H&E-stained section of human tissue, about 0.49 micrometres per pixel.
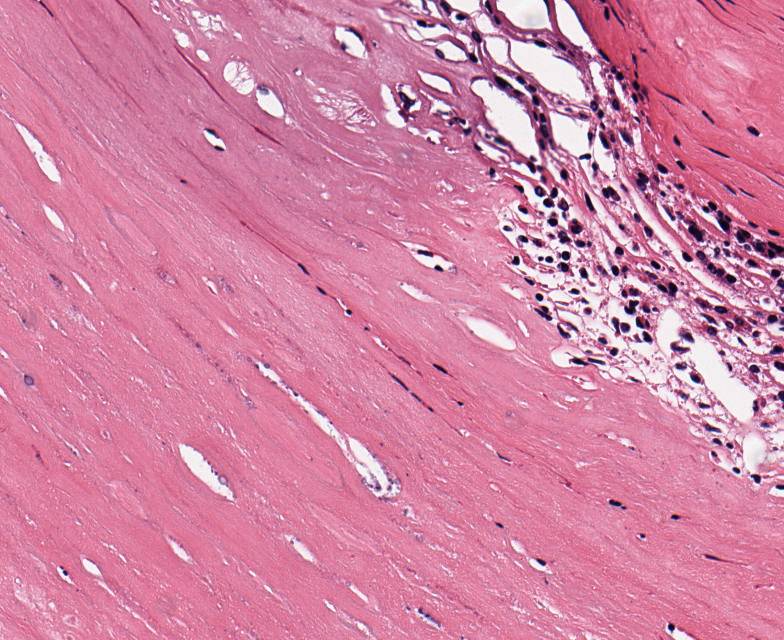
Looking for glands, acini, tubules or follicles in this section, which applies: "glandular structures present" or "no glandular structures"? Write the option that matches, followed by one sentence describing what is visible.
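No glandular structures. No epithelium or glands are present anywhere in the field.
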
